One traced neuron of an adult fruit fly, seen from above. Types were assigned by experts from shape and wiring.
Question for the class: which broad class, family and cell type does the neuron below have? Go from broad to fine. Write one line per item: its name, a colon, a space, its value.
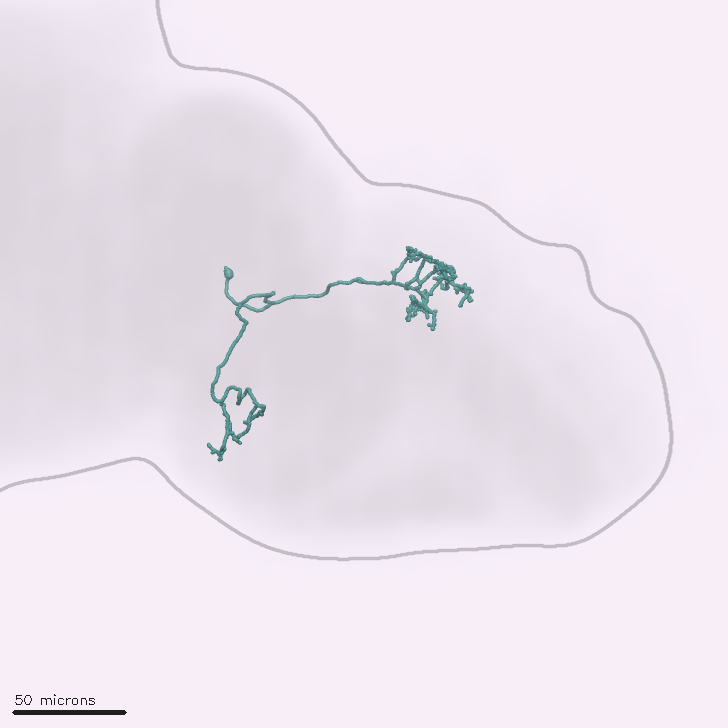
broad class: optic-lobe intrinsic neuron
family: MeLo
cell type: MeLo3a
